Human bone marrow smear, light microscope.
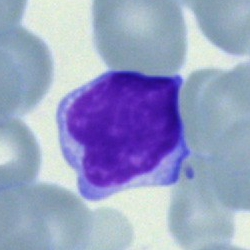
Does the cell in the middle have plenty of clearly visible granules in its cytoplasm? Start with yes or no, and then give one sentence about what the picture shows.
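No. No granules are visible in the cytoplasm.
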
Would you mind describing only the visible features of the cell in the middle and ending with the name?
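The nucleus occupies most of the cell. Its chromatin is deep purple, broken by small paler patches scattered throughout. The cytoplasm forms only a scant pale blue rim, widest along the left and lower side. This cell is a lymphocyte.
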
